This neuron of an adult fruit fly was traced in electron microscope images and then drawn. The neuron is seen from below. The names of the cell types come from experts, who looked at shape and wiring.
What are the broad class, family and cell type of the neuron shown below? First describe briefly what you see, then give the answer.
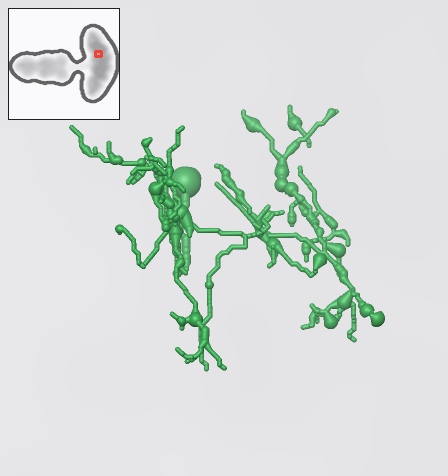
It is in the brain and does not reach the nerve cord. The cell body can be seen in the middle of the picture. The picture shows dozens of branch ends. It is a central-brain intrinsic neuron. The family is hemilineage SLPpm2. The cell type is CB1406.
